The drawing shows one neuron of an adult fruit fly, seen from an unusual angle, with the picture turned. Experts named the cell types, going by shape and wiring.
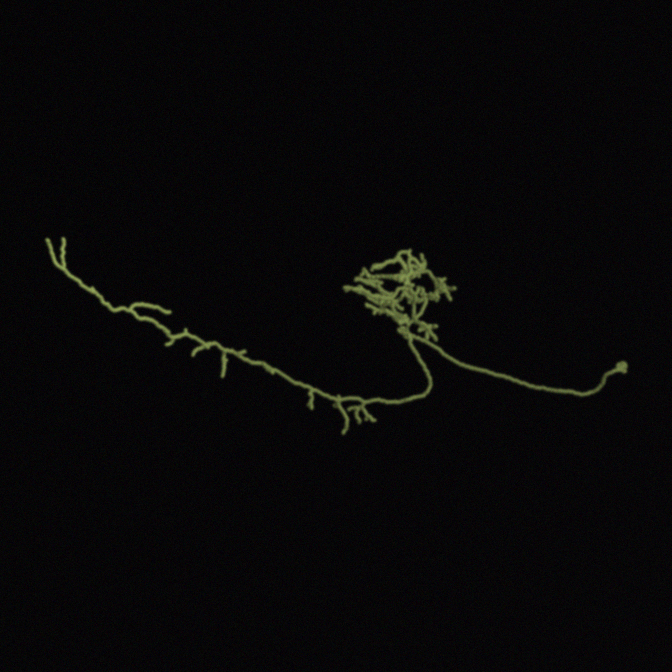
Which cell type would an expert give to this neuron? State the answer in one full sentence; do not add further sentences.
To the cell type IN07B087 belongs this neuron.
